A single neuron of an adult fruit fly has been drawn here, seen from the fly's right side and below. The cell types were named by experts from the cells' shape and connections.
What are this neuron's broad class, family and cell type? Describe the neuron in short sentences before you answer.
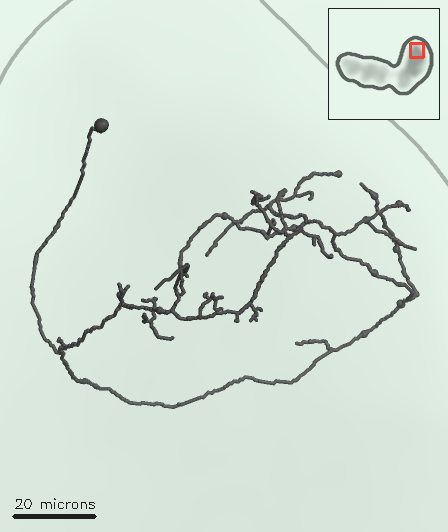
The cell body can be seen at the upper left of the picture. From left to right in the picture it spans about 95 microns. It is a central-brain intrinsic neuron. Its family is hemilineage DL1_dorsal. Its cell type is LHPV5b1.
